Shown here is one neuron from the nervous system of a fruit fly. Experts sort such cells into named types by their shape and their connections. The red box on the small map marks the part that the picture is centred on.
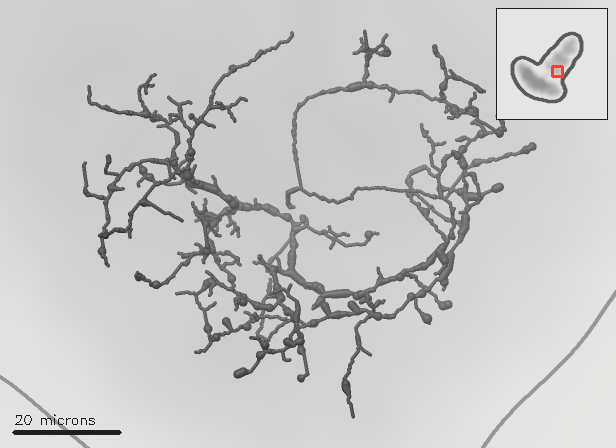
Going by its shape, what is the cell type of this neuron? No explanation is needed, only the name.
IN01B023_d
